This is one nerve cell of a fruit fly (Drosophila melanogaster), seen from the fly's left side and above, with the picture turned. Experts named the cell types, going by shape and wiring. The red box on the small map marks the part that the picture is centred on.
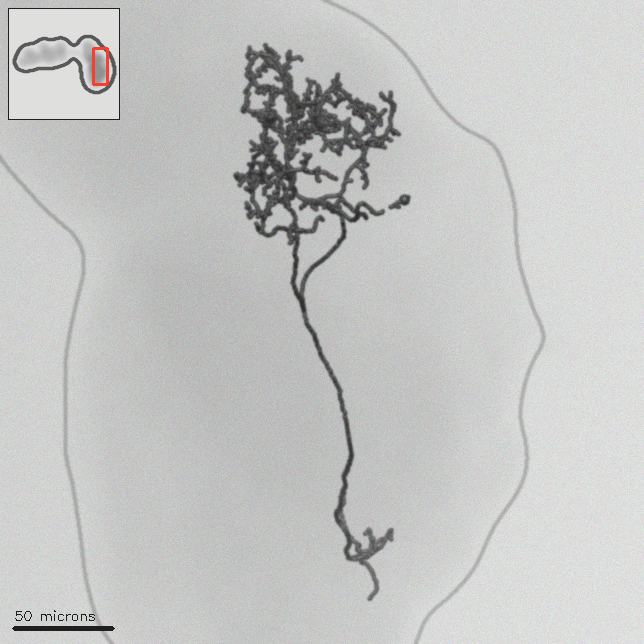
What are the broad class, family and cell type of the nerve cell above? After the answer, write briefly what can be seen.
It is a central-brain intrinsic neuron. Its family is hemilineage VLPl&d1_dorsal. It is of cell type AVLP235. From top to bottom in the picture it spans about 300 microns. Dozens of branch ends can be seen.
